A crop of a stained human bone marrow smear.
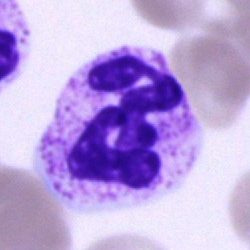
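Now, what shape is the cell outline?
Roughly round and smooth.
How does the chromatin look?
Dense and dark purple.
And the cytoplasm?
Pale lilac-pink, with fine pink-violet granules scattered throughout.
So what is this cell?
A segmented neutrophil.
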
